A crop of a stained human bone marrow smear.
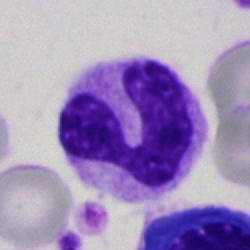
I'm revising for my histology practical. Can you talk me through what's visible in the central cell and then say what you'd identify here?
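Roughly round in outline, the cell has a smooth edge. Its nucleus forms a thick, curved band bent into a U, and the notch between the two limbs opens toward the top of the picture. The chromatin is dark purple and coarsely clumped. This is a band neutrophil.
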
